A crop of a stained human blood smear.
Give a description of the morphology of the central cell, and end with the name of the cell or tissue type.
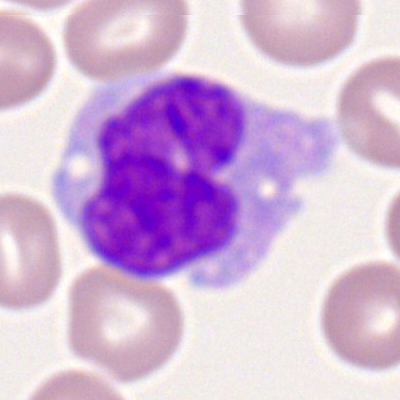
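Lying toward the left, the nucleus leaves more cytoplasm on the right. That cytoplasm is pale greyish-blue and ample, a wide area beside the nucleus rather than a thin rim. Two small clear vacuoles appear, one on each side of the nucleus. This is a monocyte.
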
